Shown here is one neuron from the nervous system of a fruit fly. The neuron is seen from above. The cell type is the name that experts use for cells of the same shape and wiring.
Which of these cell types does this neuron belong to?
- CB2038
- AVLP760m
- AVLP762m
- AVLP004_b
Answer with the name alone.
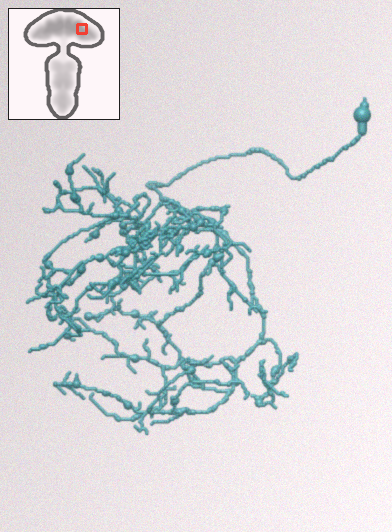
CB2038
